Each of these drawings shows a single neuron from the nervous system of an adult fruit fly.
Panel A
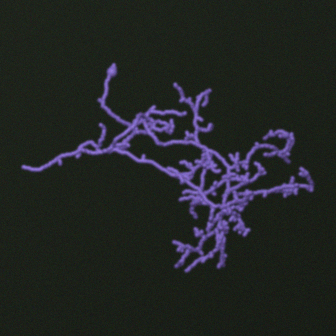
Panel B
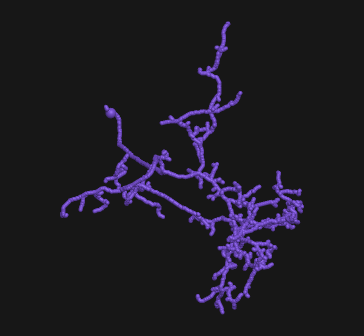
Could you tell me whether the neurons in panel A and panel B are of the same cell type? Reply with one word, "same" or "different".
same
